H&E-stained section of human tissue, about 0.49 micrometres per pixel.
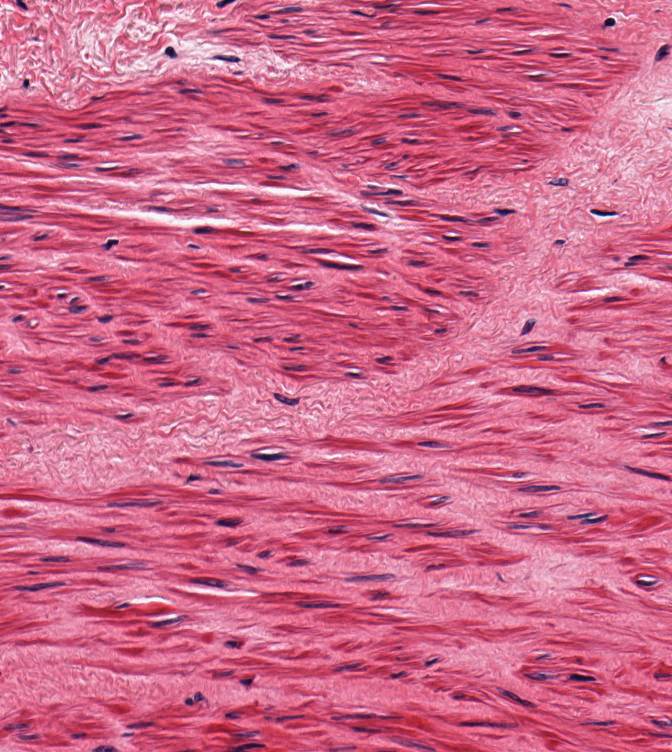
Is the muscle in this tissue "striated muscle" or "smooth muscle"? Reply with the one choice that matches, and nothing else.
Smooth muscle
